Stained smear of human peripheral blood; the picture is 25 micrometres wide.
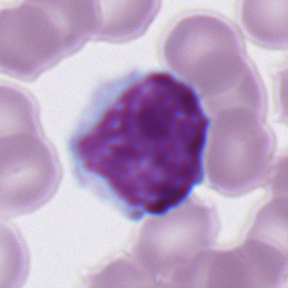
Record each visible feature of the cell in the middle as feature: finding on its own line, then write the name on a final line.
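Size: cell about 13 micrometres across
Nucleus: about 12 micrometres across, one unlobed mass, outline slightly angular
Nuclear share: about 80% of the cell's area
Chromatin: dark purple, coarsely clumped, paler streaks between clumps
Cytoplasm: thin pale blue rim, widest on the left
Name: typical lymphocyte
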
